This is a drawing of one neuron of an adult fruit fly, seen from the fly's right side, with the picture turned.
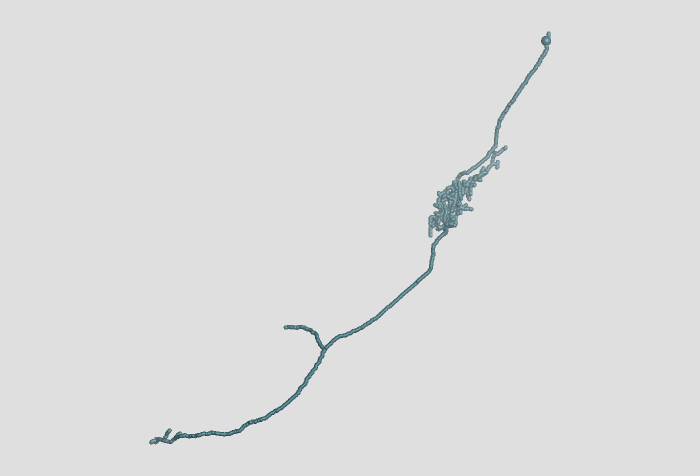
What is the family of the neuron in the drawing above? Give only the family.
hemilineage 10B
